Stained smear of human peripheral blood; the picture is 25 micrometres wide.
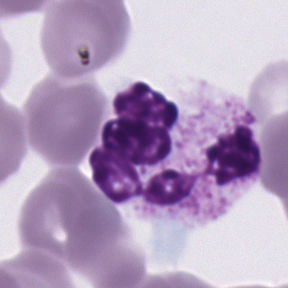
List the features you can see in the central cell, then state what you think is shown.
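Several separate nuclear lobes are spread around the cell. The granules leave these lobes clearly visible. Pale pinkish-lilac cytoplasm shows no visible vacuoles. The cell shown is a segmented neutrophil.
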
